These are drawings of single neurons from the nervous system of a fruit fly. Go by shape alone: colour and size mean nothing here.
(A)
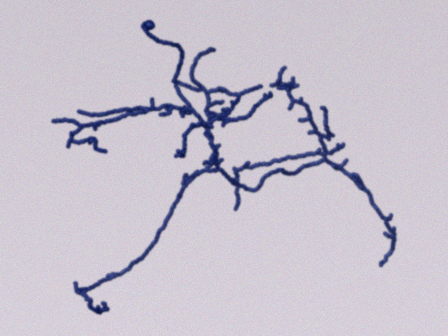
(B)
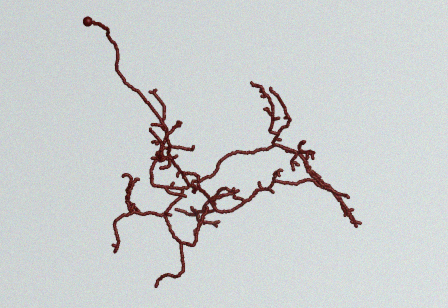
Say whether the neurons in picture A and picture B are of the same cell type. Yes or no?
no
